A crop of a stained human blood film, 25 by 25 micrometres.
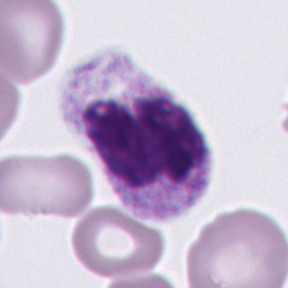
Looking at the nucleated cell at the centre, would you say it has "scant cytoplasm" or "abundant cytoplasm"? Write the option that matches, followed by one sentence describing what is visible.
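Abundant cytoplasm. The cytoplasm is plentiful and pale lilac.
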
